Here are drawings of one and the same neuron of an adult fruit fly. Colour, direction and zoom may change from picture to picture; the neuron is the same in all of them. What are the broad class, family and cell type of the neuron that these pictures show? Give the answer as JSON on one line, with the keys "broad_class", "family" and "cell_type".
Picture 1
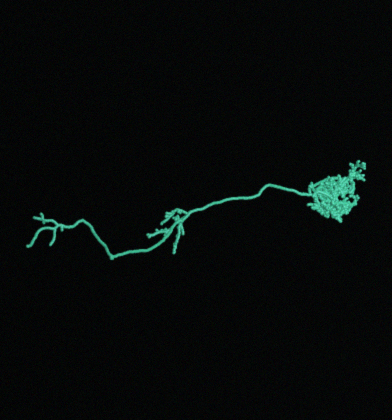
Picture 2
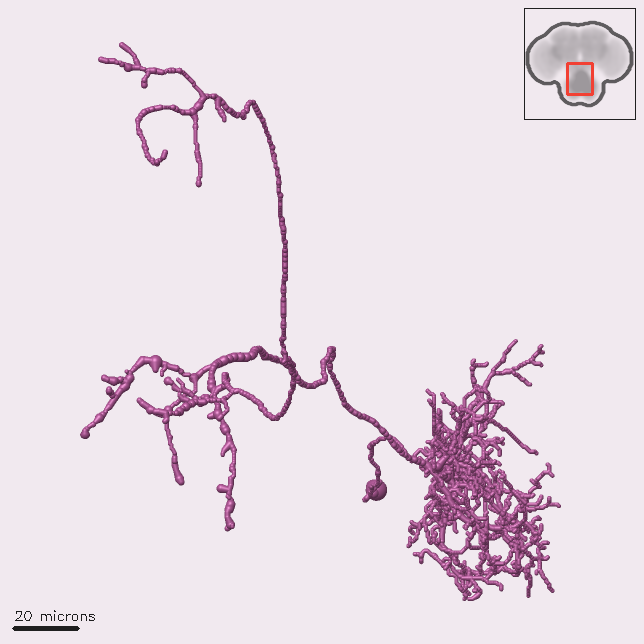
{"broad_class": "ascending neuron", "family": "hemilineage 06B", "cell_type": "AN06B005"}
